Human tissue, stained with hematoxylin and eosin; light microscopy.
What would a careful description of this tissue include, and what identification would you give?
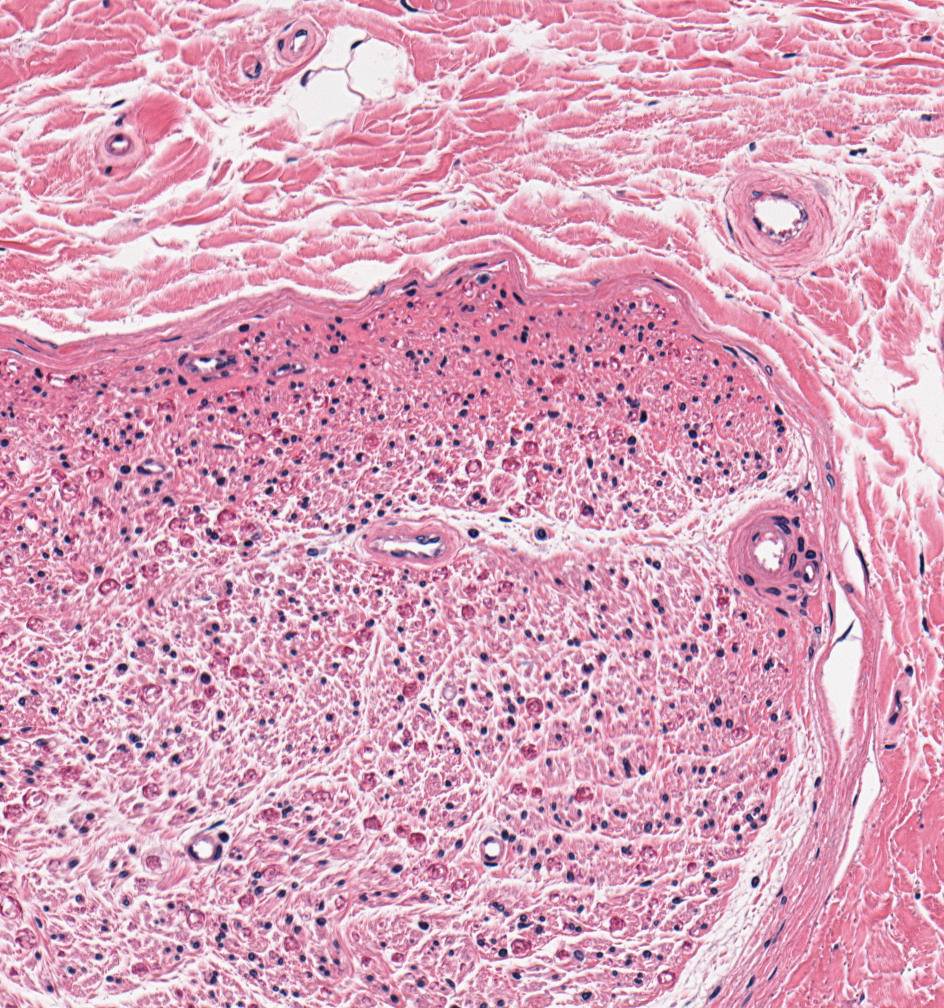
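Lower left: large rounded bundle of nerve fibres; dense pink collagen above and to the right. Fibres cut across: small round pink dots with pale rims. Small dark oval nuclei scattered evenly throughout the bundle. Small round thick-walled arterioles in the collagen above and right of the bundle. Name: tibial nerve.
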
